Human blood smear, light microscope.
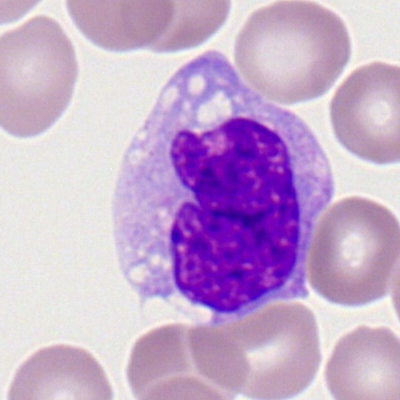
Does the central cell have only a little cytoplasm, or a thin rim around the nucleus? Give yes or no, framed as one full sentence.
No, in this cell the cytoplasm is abundant.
